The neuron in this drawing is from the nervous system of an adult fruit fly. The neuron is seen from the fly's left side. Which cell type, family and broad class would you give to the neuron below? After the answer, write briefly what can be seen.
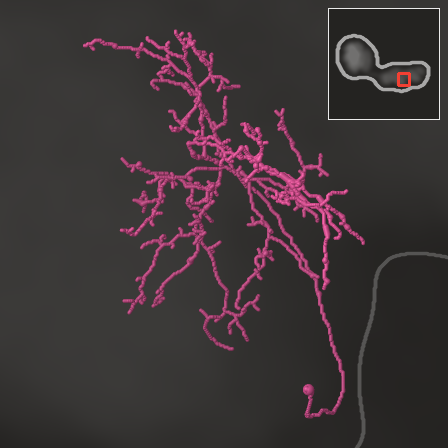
It is of cell type IN21A077. The family is hemilineage 21A. This is a nerve-cord intrinsic neuron. Dozens of branch ends can be seen. As drawn here it is taller than it is wide.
